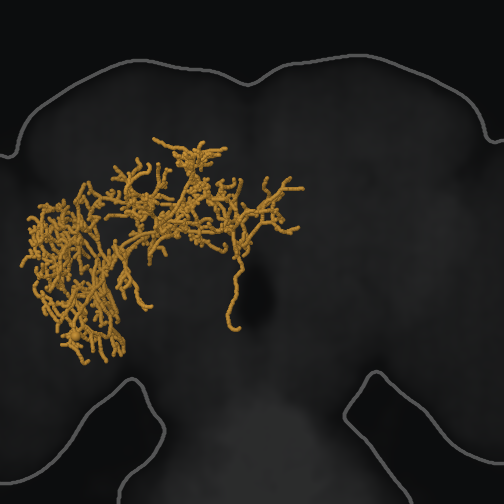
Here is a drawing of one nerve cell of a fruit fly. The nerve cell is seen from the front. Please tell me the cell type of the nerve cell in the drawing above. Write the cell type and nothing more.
LoVC19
